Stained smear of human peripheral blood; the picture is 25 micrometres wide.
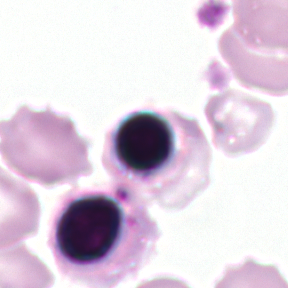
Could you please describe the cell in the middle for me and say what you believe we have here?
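Nucleus off-centre, toward the upper left of the cell. Chromatin very dark and dense, almost no inner structure. Cytoplasmic band wider on the right side of the nucleus than on the left. No distinct granules in the cytoplasm. Identification: normoblast.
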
